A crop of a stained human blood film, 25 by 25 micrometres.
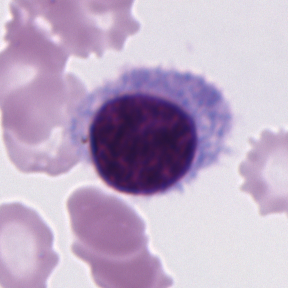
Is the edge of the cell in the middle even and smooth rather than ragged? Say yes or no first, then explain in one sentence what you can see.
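No. The cell's edge is ragged, with fine hair-like projections around much of its border.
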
